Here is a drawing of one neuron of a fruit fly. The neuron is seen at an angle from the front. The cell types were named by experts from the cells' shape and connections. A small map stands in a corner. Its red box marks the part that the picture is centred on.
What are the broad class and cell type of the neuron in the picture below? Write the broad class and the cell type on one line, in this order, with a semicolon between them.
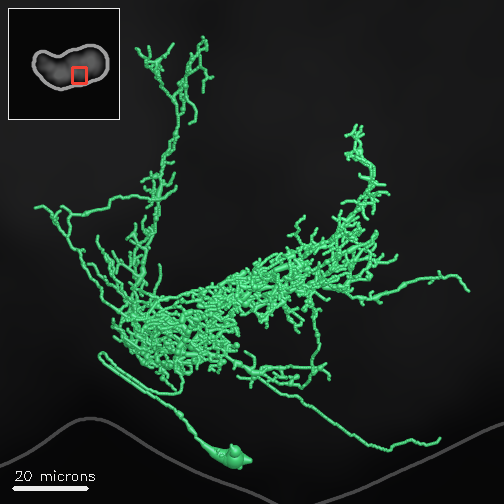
central-brain intrinsic neuron; GNG093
